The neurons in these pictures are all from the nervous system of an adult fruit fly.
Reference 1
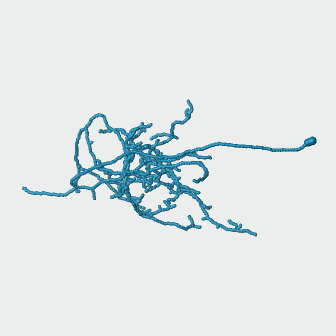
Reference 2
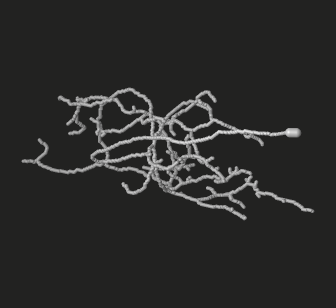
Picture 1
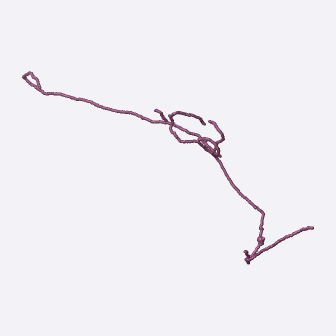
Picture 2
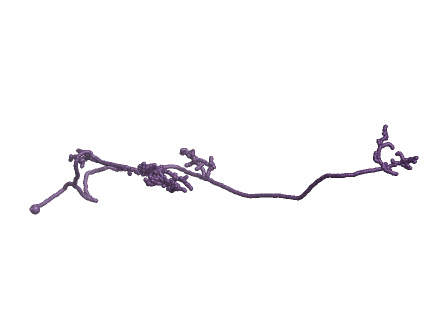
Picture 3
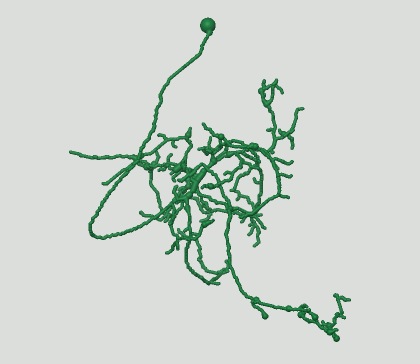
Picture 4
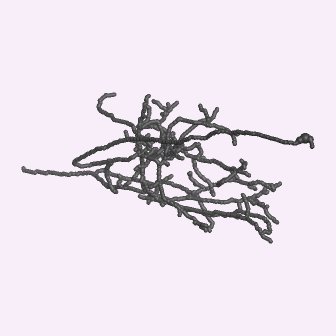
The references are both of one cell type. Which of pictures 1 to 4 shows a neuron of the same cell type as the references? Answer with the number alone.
4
